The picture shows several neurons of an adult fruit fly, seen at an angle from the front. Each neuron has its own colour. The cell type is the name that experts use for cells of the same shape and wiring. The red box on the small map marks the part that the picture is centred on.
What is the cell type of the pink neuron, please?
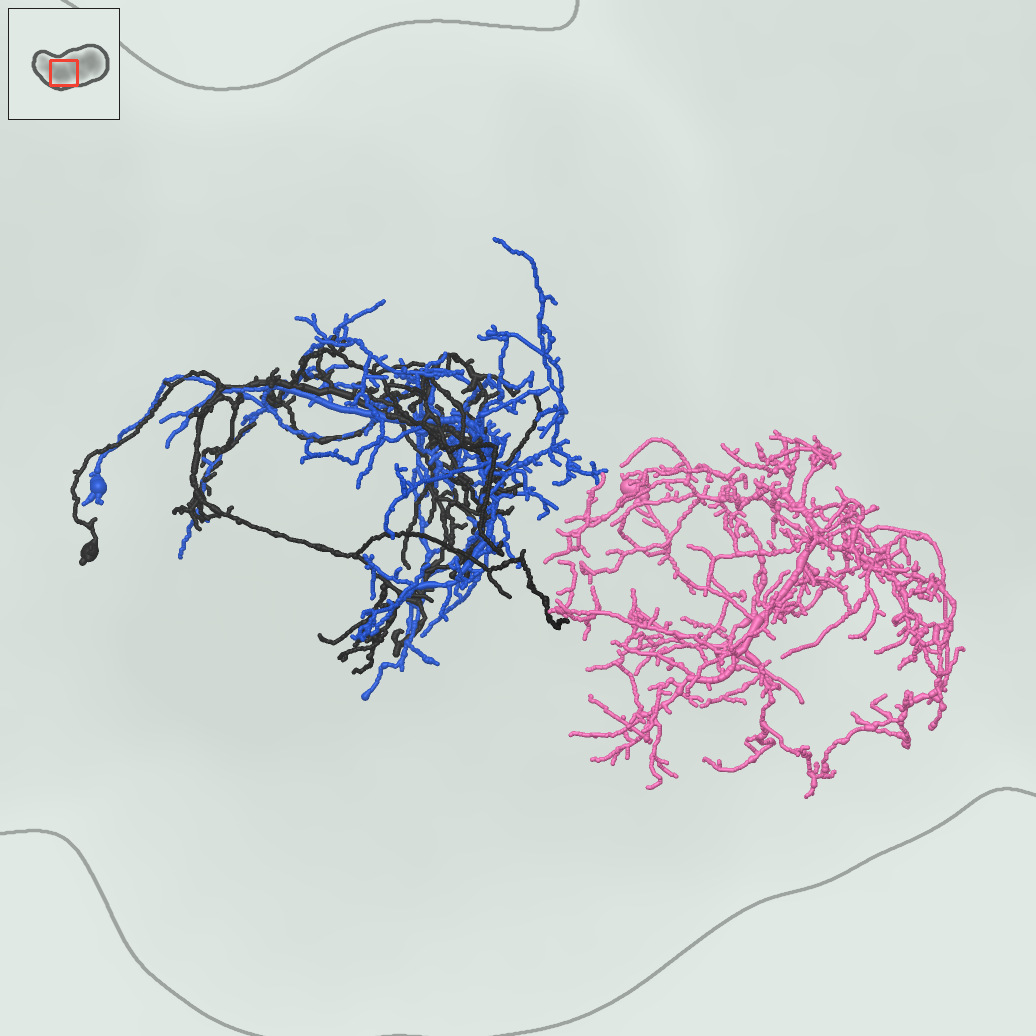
IN03A022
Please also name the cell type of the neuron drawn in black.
IN03A030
